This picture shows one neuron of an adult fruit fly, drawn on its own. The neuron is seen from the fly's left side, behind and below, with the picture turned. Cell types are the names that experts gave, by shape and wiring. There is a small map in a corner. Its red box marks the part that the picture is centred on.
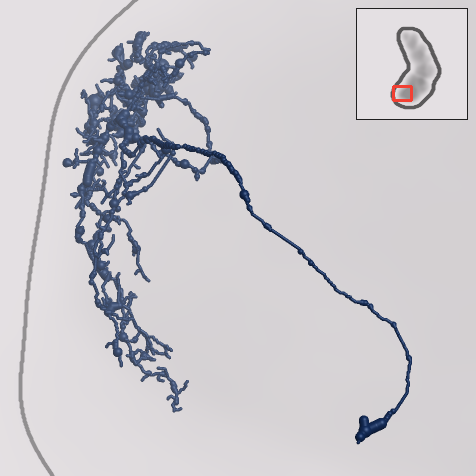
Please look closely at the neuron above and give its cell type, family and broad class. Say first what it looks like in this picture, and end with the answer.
The cell body can be seen at the lower right of the picture. Dozens of branch ends can be seen. It is of cell type CB1178. Its family is hemilineage SLPpl3. It is a central-brain intrinsic neuron.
